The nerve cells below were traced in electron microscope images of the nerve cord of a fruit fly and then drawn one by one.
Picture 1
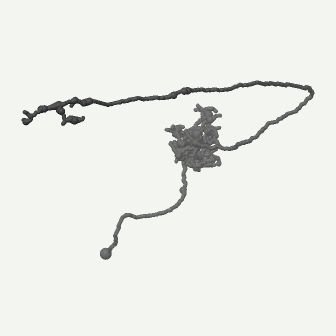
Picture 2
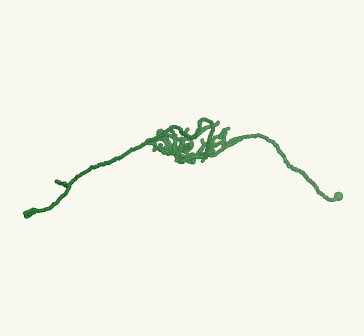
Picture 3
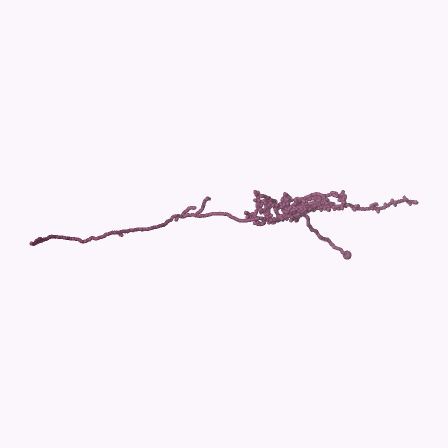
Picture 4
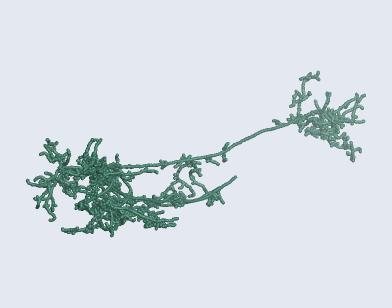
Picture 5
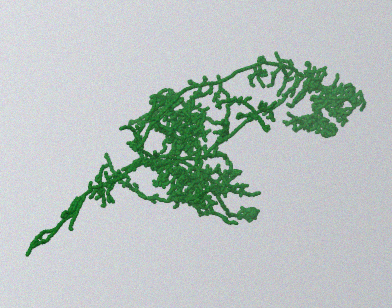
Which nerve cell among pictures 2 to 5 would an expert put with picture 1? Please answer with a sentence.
Picture 2 is of the same cell type.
